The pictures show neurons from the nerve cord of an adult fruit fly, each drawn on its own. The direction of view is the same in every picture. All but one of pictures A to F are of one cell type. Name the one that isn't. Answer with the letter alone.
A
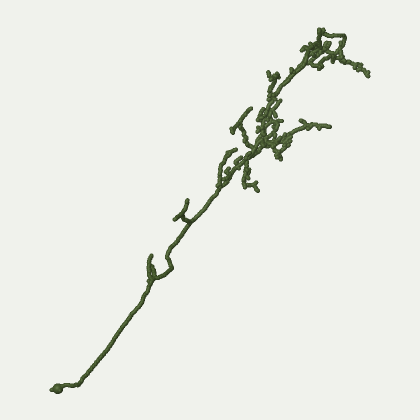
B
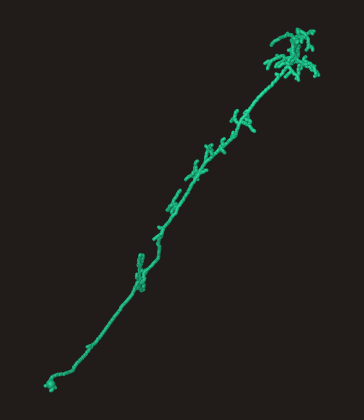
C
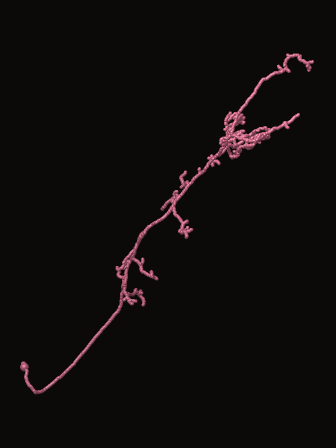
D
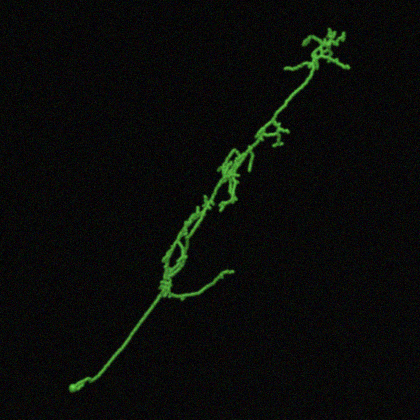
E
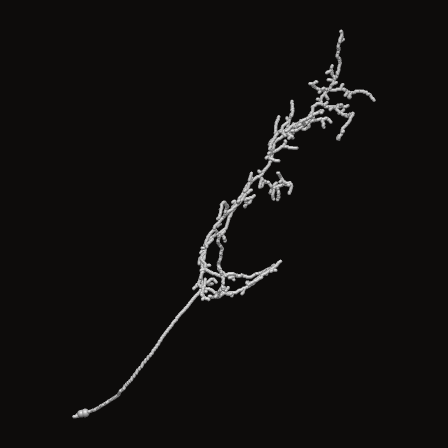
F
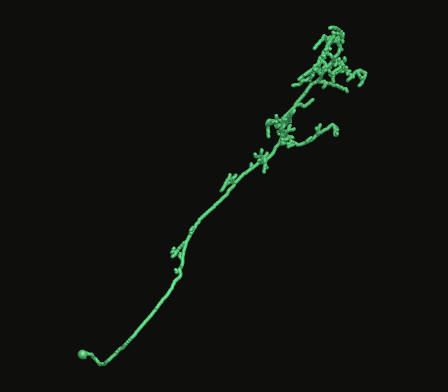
D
